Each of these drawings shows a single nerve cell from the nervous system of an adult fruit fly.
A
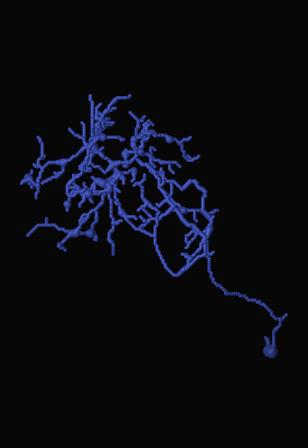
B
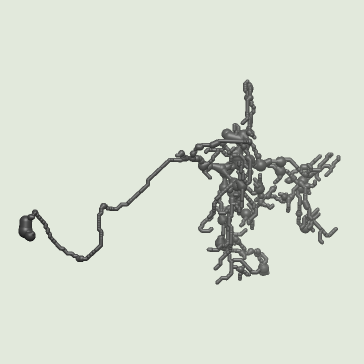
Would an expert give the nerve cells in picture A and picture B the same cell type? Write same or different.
same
